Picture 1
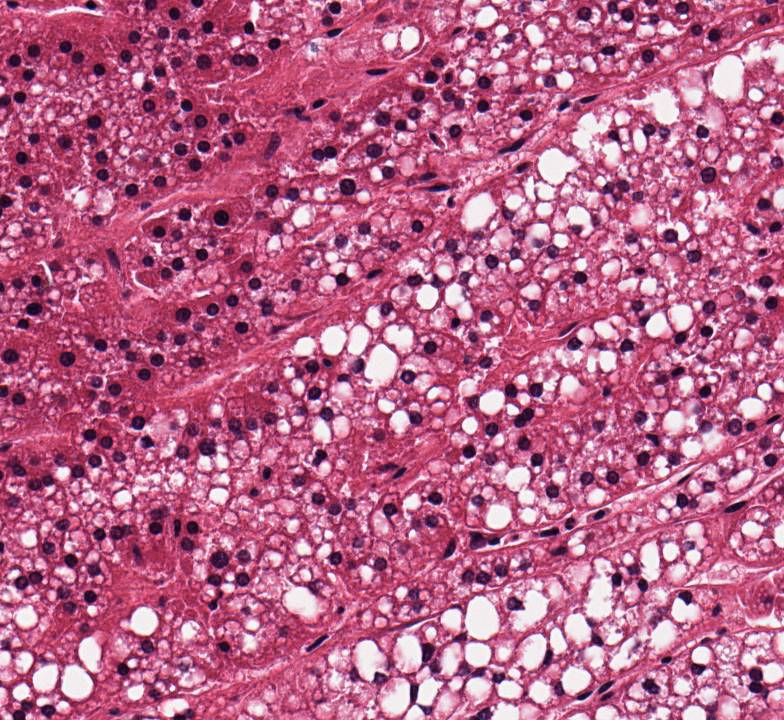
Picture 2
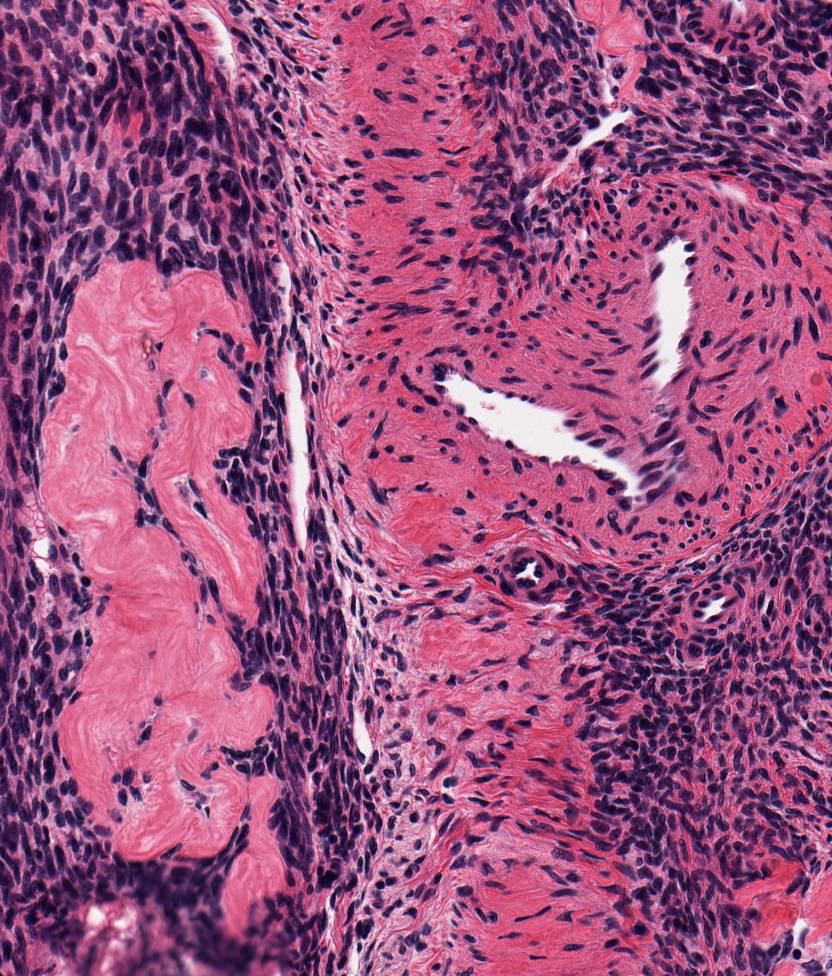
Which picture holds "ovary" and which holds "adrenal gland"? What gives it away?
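The adrenal gland occupies picture 1, and the ovary picture 2. In the adrenal gland, cells form long parallel cords running diagonally from lower left to upper right.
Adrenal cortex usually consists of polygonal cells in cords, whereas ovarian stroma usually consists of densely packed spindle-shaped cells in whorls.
Most adrenal cells have cytoplasm filled with clear, rounded vacuoles, the largest commonest toward the right and lower field, and small, round, dark nuclei. In the ovary, the central pink zone has spindle cells in eosinophilic bundles that curve and swirl. The ovary also shows a large lobulated mass of wavy, pale pink, nearly acellular hyaline material at left.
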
